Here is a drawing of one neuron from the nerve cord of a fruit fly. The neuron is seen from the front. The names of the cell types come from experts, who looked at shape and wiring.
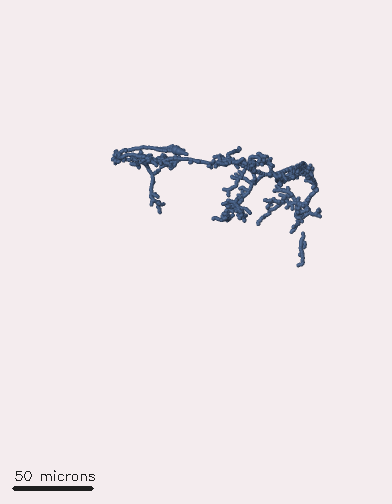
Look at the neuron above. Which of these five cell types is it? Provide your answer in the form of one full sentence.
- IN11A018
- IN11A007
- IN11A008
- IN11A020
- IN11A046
The type of this neuron is the cell type IN11A046.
